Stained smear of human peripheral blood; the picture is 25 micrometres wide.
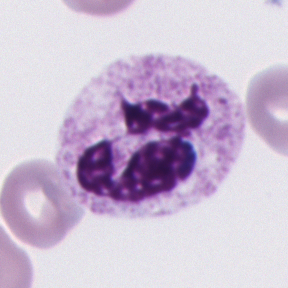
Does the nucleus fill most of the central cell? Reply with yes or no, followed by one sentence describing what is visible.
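No. The cytoplasm is plentiful and pale pinkish-lilac.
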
